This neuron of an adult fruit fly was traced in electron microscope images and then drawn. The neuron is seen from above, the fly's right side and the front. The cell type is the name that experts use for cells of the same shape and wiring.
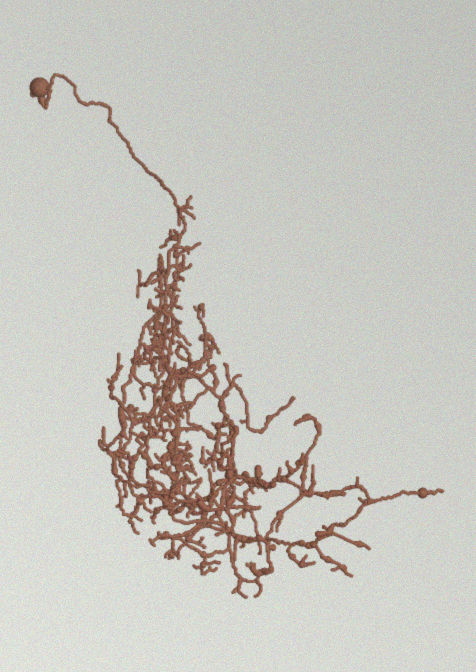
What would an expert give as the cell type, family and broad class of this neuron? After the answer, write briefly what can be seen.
It is of cell type PVLP099. Its family is hemilineage VLPp&l1_anterior. It is a central-brain intrinsic neuron. The cell body is at the upper left of the picture. In this view it is taller than it is wide.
